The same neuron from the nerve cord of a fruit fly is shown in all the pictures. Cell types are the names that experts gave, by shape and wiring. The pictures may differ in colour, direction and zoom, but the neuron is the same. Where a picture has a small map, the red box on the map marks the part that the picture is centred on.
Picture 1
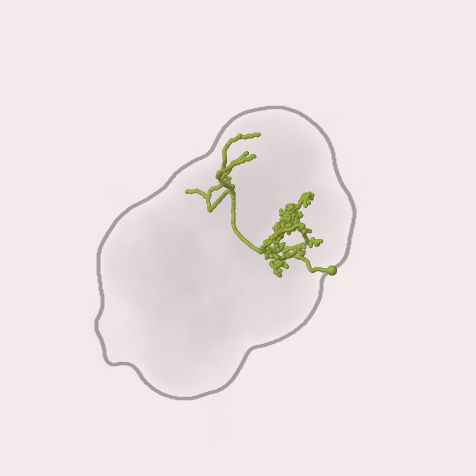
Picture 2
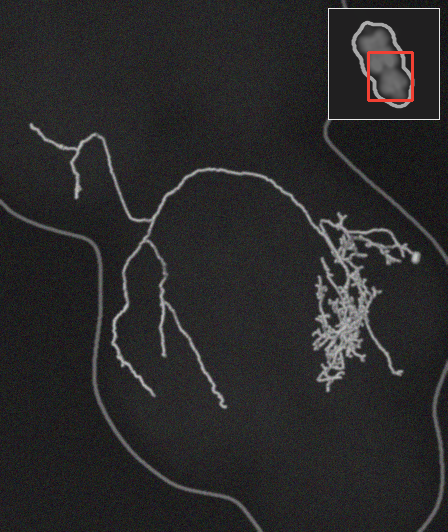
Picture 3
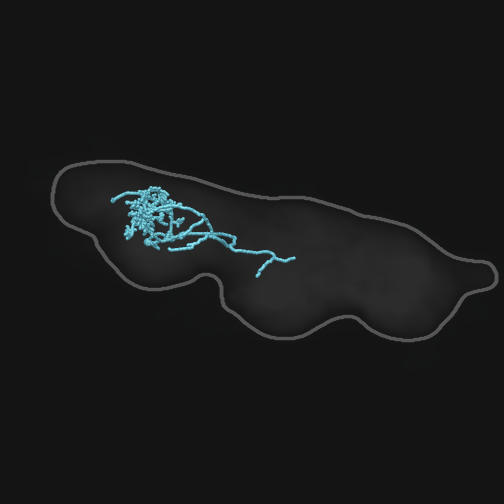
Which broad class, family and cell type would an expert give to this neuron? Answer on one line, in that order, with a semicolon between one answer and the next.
nerve-cord intrinsic neuron; hemilineage 08B; IN08B065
